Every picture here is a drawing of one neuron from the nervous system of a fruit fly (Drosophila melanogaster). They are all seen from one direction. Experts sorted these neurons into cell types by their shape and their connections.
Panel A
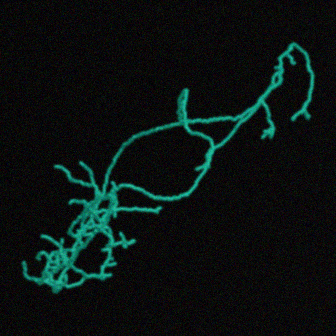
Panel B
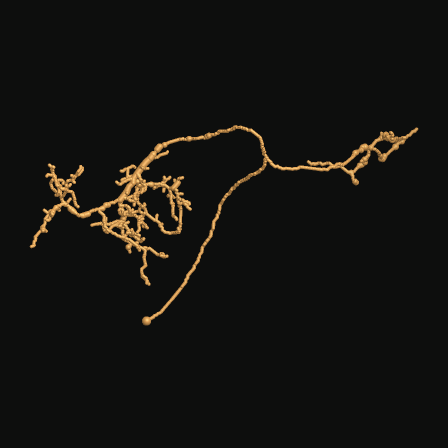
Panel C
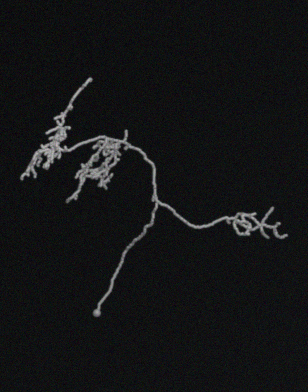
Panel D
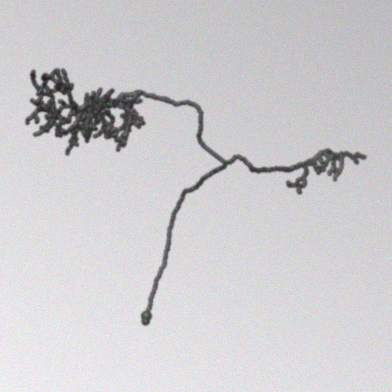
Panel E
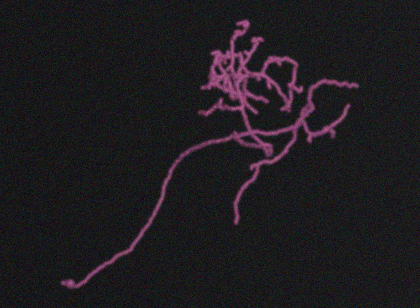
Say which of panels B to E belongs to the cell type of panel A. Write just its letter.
E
